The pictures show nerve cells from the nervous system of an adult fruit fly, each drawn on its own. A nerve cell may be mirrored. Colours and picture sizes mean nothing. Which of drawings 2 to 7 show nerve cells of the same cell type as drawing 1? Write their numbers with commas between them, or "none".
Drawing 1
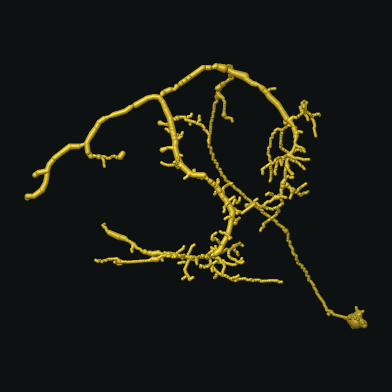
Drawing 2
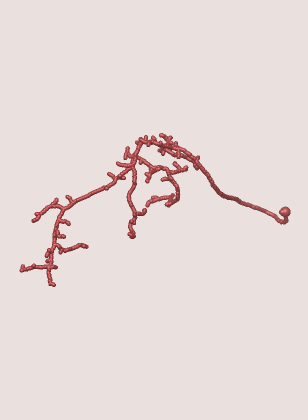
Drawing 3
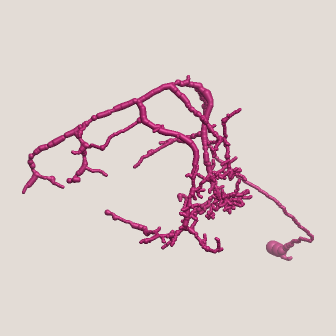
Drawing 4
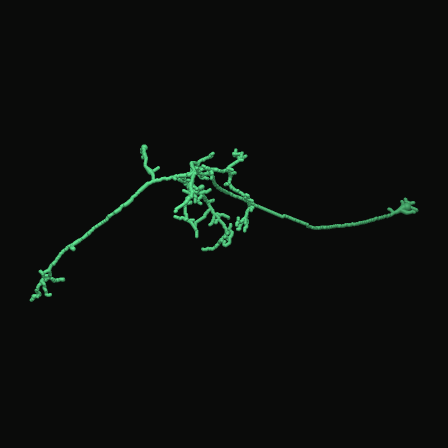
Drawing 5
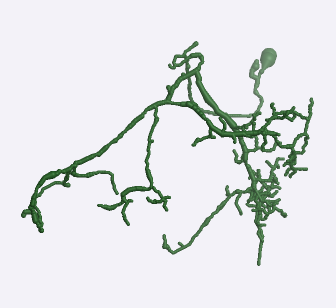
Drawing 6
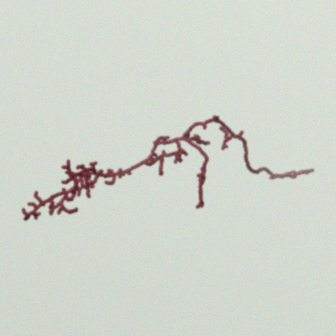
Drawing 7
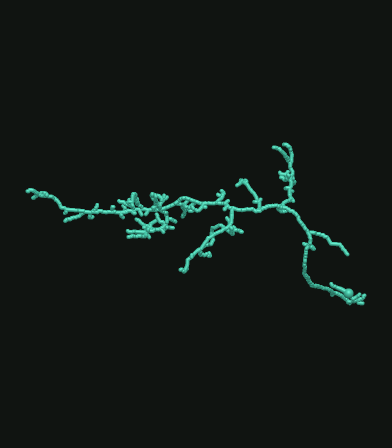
2, 3, 5, 7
